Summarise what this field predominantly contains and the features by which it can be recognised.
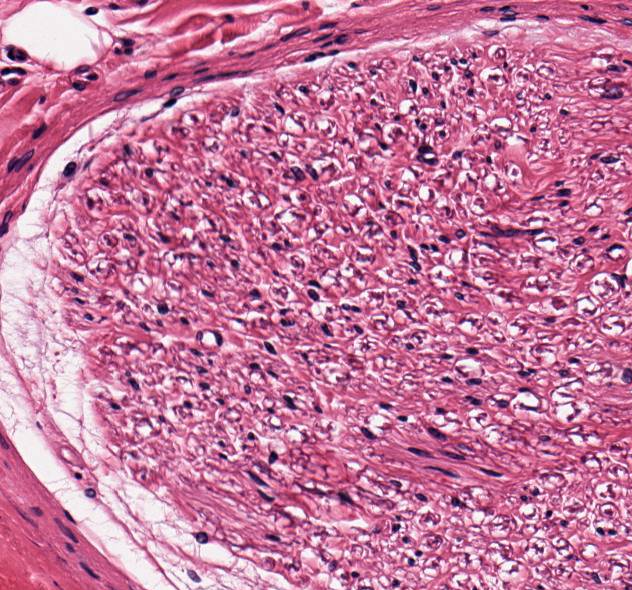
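A nerve fascicle occupies this field: one large rounded bundle filling most of it, curving along its upper and left borders. Its fibres, mostly cross-cut, are closely packed small round profiles, many with a pale clear ring around a small central pink-purple dot. A thin layered sheath of flattened cells with elongated nuclei wraps the top and left.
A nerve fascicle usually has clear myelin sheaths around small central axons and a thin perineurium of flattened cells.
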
